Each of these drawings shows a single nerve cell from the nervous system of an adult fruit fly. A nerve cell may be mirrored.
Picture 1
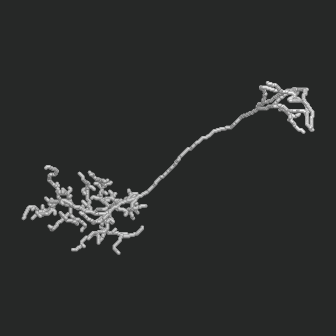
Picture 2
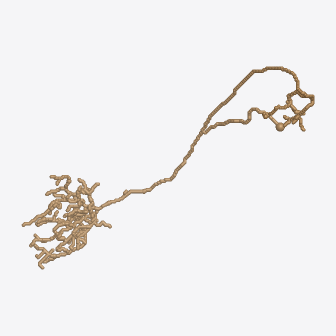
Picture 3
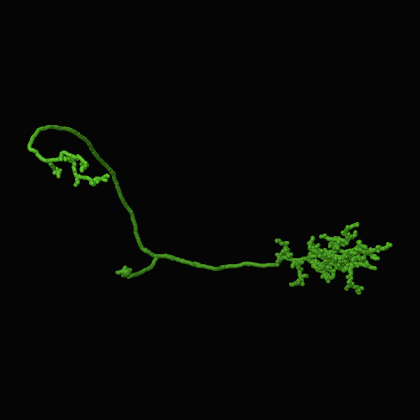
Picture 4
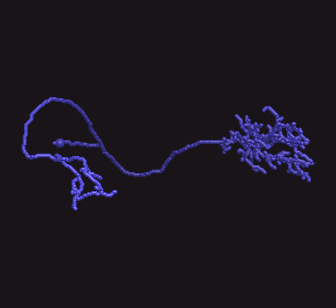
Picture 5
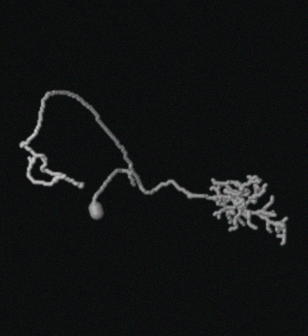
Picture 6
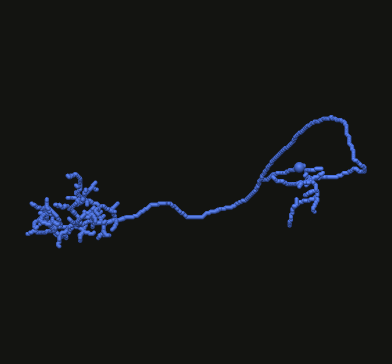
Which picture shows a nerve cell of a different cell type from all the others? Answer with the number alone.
1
